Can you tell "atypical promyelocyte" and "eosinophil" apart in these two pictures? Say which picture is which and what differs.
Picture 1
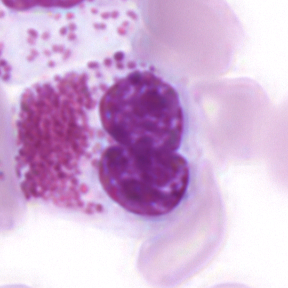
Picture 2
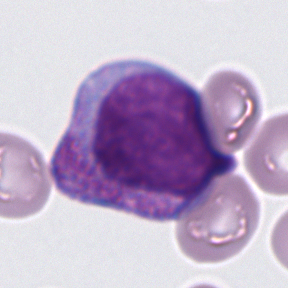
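You'll find the eosinophil in picture 1 and the atypical promyelocyte in picture 2. Look at the granules first: the eosinophil's are coarse, round and reddish-pink, packed most densely in the left part of the cell, with pale cytoplasm between them.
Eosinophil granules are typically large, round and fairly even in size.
In the atypical promyelocyte the granules are fine and reddish-purple and fill the lower-left cytoplasm, while the upper left is paler and nearly free of granules. Its outline is irregular and somewhat angular rather than smoothly round. In the eosinophil, the chromatin is dark purple and coarsely clumped, and no nucleoli can be seen. No vacuoles show in the promyelocyte's cytoplasm. Red cells sit on the right of both: pale ones lie against the eosinophil, and others press against the promyelocyte.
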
